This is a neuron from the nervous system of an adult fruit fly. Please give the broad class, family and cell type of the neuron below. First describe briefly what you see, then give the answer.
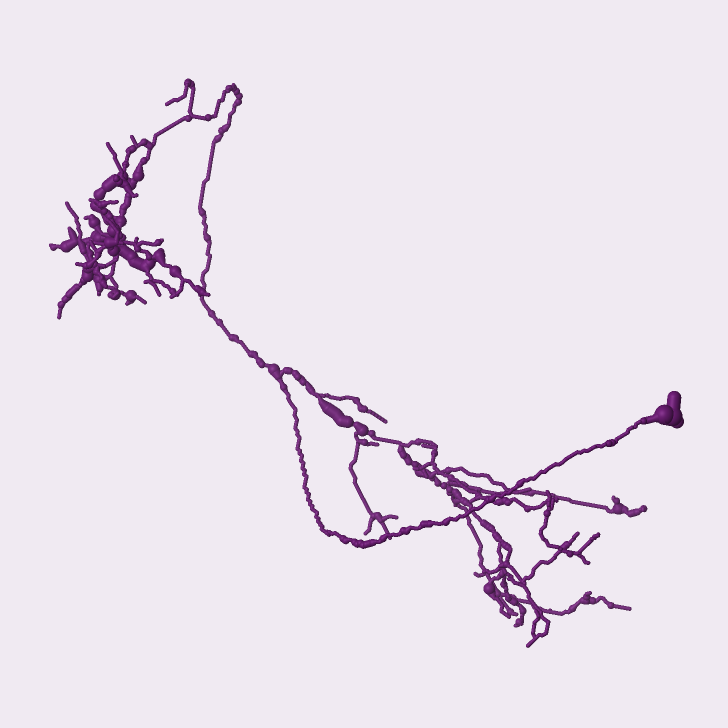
Dozens of branch ends can be seen. In this view it is about as wide as it is tall. It is a central-brain intrinsic neuron. The family is hemilineage SLPad1_posterior. It is of cell type CB2116.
